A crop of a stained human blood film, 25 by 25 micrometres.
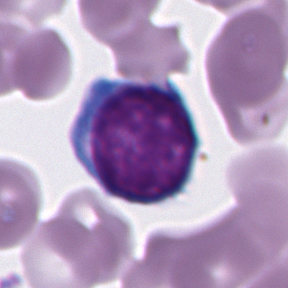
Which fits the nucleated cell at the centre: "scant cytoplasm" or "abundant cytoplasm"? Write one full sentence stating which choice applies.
Most of the cell is filled by the nucleus.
